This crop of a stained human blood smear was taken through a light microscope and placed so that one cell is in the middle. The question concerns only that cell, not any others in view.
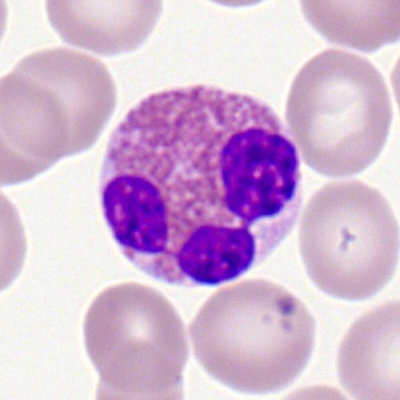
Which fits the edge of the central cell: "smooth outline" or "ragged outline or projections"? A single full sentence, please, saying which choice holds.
Along its outline, the cell is smooth, with no projections.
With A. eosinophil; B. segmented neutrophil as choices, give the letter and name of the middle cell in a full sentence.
Option A is the right one, for the cell in the middle is an eosinophil.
